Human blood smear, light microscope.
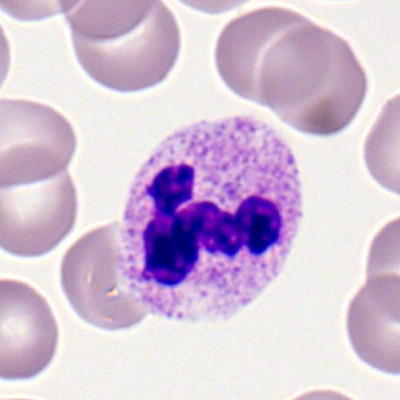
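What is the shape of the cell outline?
Roughly round and smooth.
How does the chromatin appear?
Dense, dark purple and clumped.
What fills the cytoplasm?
Fine violet granules, in abundant, pale pinkish-lilac cytoplasm.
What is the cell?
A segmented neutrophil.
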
